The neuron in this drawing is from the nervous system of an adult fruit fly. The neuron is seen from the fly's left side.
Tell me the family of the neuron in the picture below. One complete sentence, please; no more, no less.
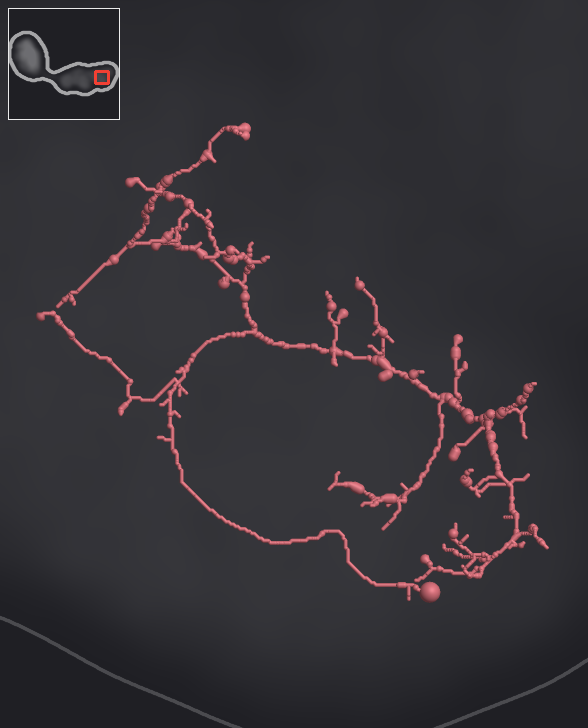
As its family, the neuron has hemilineage 16B.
